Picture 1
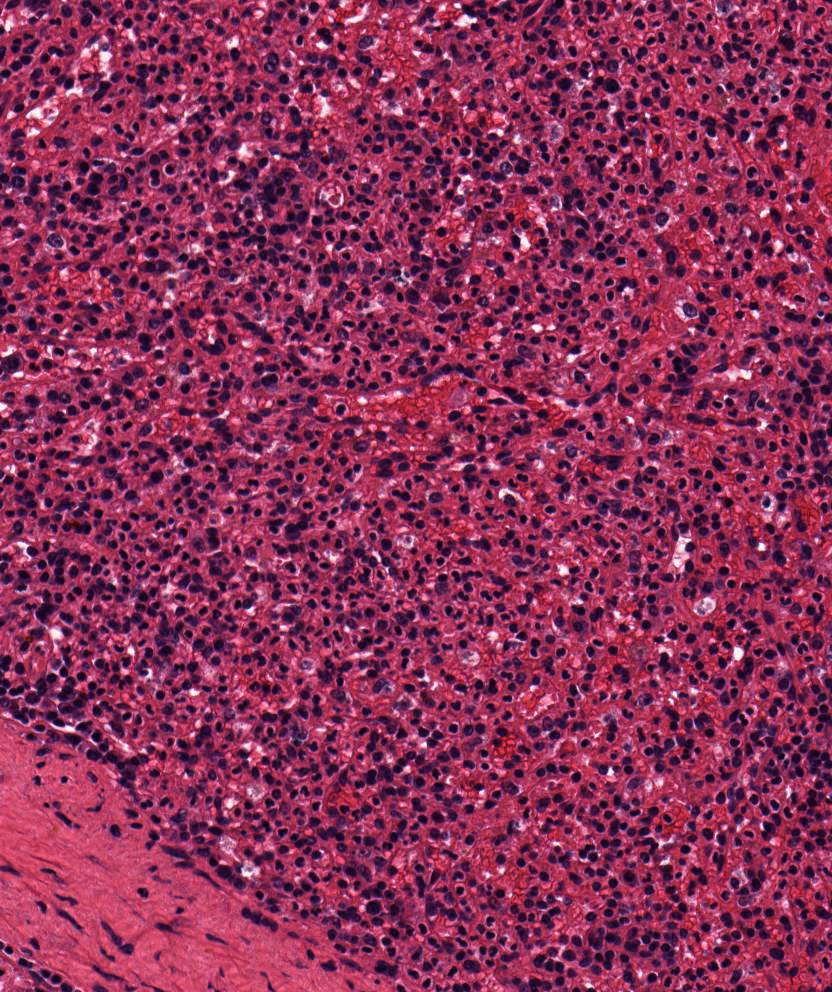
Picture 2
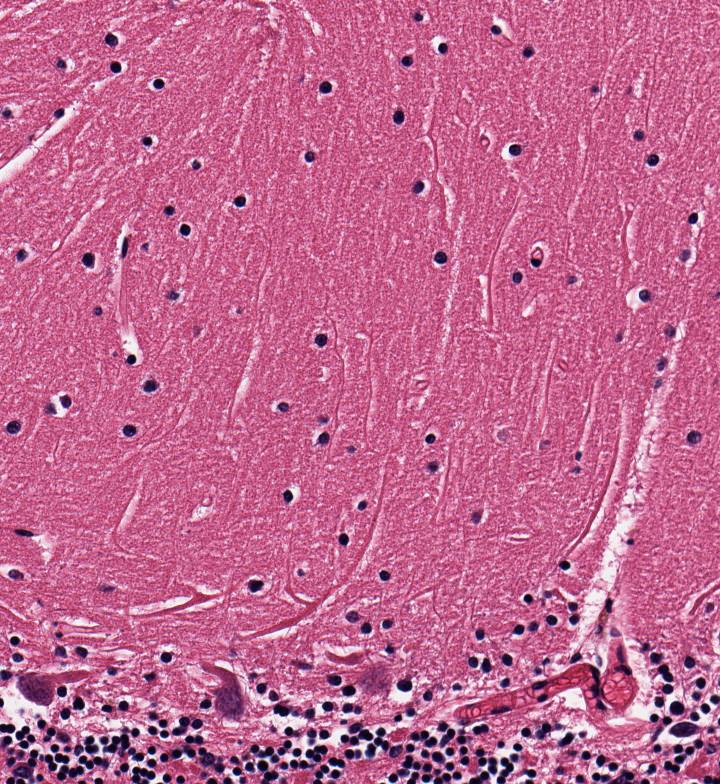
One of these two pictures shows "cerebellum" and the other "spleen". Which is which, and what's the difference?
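Step one, the names: picture 1 is spleen and picture 2 is cerebellum. Step two, layout: the spleen has a band of dense pink fibrous tissue crossing its lower left corner. The cerebellum is mostly a broad pale pink fibrillary layer, with a band of densely packed small dark nuclei along the bottom edge. Step three, cells: most spleen cells have small, round, dark nuclei, with occasional larger pale, clear cells scattered singly. The cerebellum has large flask-shaped neurons with purplish cytoplasm, spaced singly along the boundary between its pink layer and the bottom band. That band consists of small round dark nuclei with scarcely any cytoplasm.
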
